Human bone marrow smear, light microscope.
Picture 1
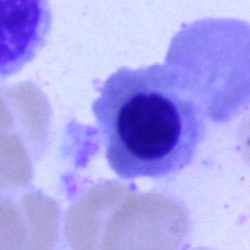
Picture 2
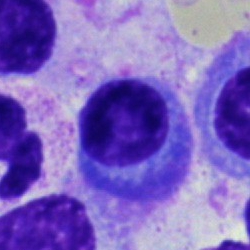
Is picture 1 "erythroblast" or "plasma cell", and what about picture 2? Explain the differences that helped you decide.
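Erythroblast, picture 1; plasma cell, picture 2. Nucleus position: plasma cell off-centre, toward the top of the cell. Erythroblast: moderate rim of cytoplasm on all sides of the nucleus.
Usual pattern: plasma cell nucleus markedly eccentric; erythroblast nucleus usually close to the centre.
Cytoplasm colour: plasma cell deep blue; erythroblast pale blue.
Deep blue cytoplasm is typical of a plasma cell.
Outline: erythroblast irregular, with rounded bulges along the edge; plasma cell round and smooth. Shared: dark purple, dense chromatin; no granules in the cytoplasm. Erythroblast: no nucleoli seen.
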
